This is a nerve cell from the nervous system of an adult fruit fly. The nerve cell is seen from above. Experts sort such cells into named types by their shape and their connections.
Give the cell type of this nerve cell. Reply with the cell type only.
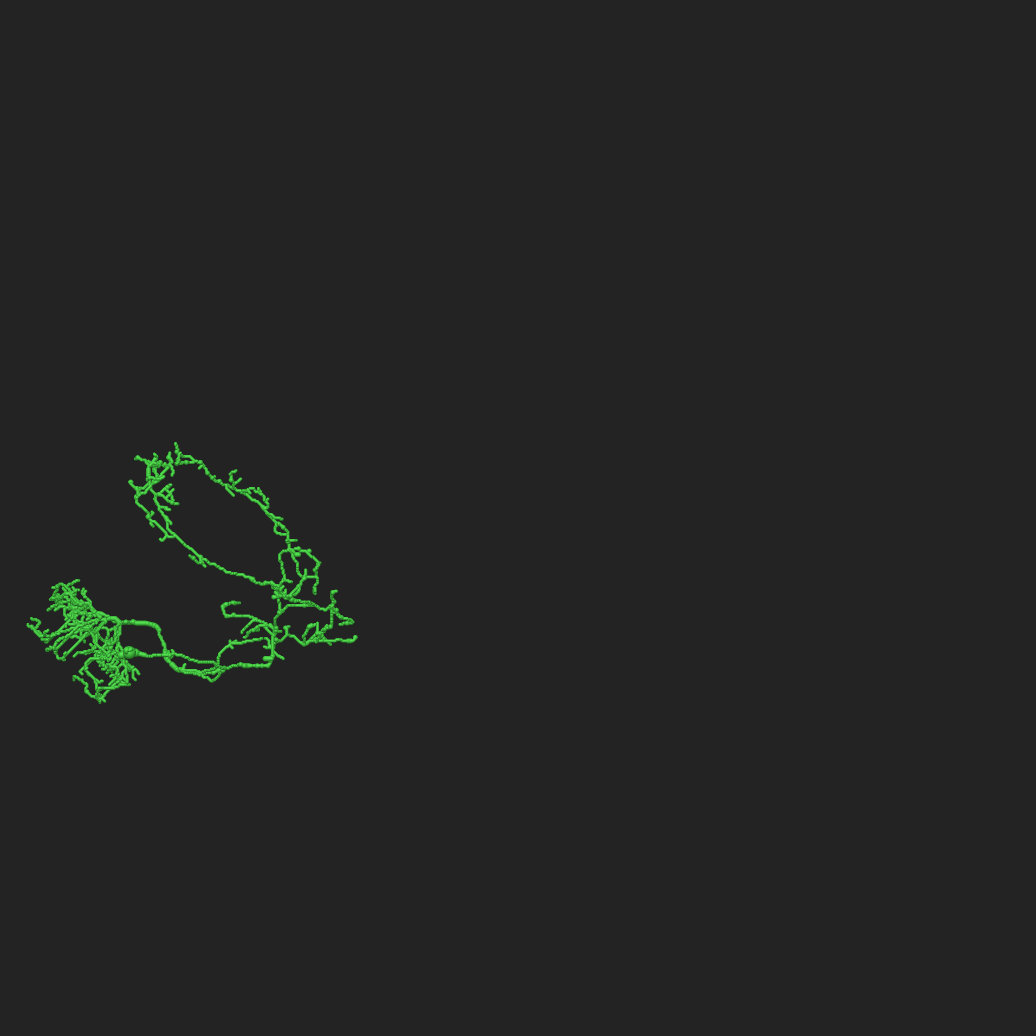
LoVP70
